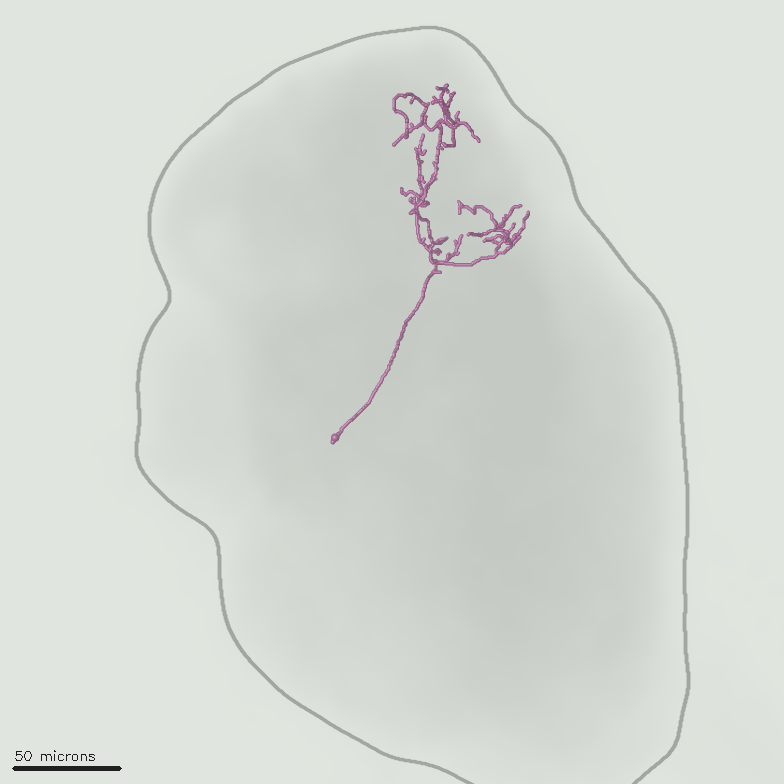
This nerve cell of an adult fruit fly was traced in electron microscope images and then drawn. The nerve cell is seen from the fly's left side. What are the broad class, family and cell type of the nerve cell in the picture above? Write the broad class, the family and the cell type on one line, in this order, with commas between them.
central-brain intrinsic neuron, hemilineage LHa2, CB1448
